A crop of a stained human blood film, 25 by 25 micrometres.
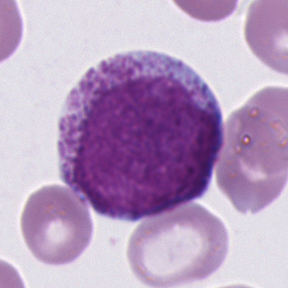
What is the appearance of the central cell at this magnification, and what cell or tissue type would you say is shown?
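Look first at the nucleus: it sits off-centre toward the lower right of the cell, and its chromatin is finely granular rather than clumped. The cytoplasm forms only a narrow crescent along the upper-left edge, and between its granules it is pale bluish. The whole cell is about 15 micrometres across. This cell is a myelocyte.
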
